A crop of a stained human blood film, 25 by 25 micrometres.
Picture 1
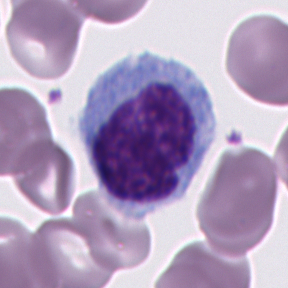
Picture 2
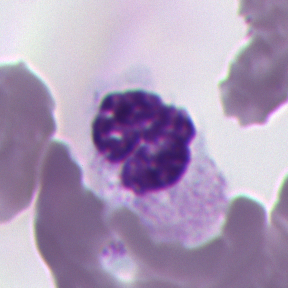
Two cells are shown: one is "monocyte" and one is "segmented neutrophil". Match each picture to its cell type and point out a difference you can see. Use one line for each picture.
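Picture 1: monocyte. The cytoplasm shows no visible granules.
Picture 2: segmented neutrophil. The cytoplasm holds many fine, faint pinkish-purple granules.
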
